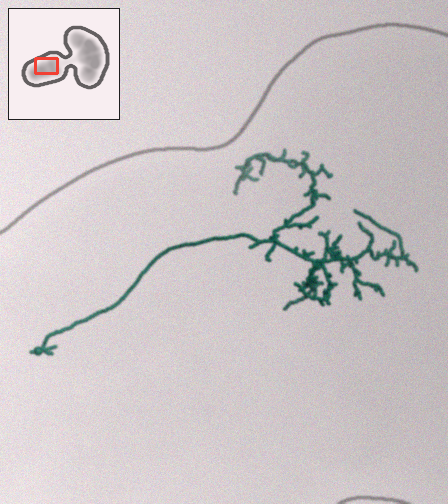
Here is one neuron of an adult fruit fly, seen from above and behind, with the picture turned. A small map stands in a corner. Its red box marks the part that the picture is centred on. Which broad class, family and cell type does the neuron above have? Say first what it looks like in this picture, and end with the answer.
It is in the nerve cord and does not reach the brain. Dozens of branch ends can be seen. This is a nerve-cord intrinsic neuron. The family is hemilineage 03B. Its cell type is IN03B071.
